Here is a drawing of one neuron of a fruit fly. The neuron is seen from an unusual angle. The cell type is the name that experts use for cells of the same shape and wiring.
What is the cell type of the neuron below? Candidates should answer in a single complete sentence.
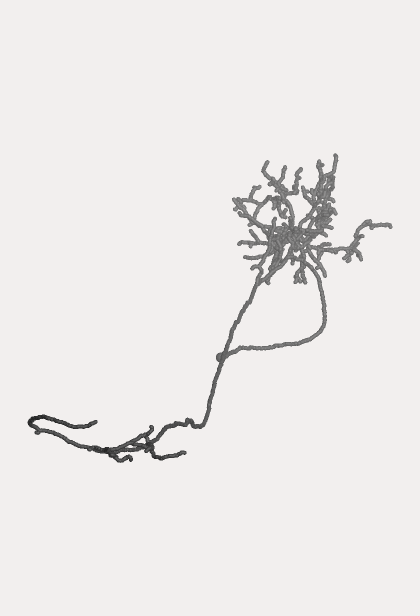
Classified by cell type, this neuron is AN08B099_f.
